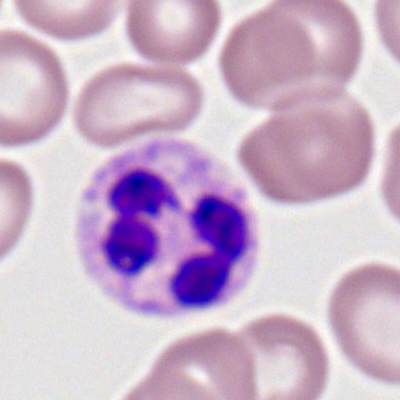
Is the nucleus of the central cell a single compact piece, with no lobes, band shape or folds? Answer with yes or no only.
No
